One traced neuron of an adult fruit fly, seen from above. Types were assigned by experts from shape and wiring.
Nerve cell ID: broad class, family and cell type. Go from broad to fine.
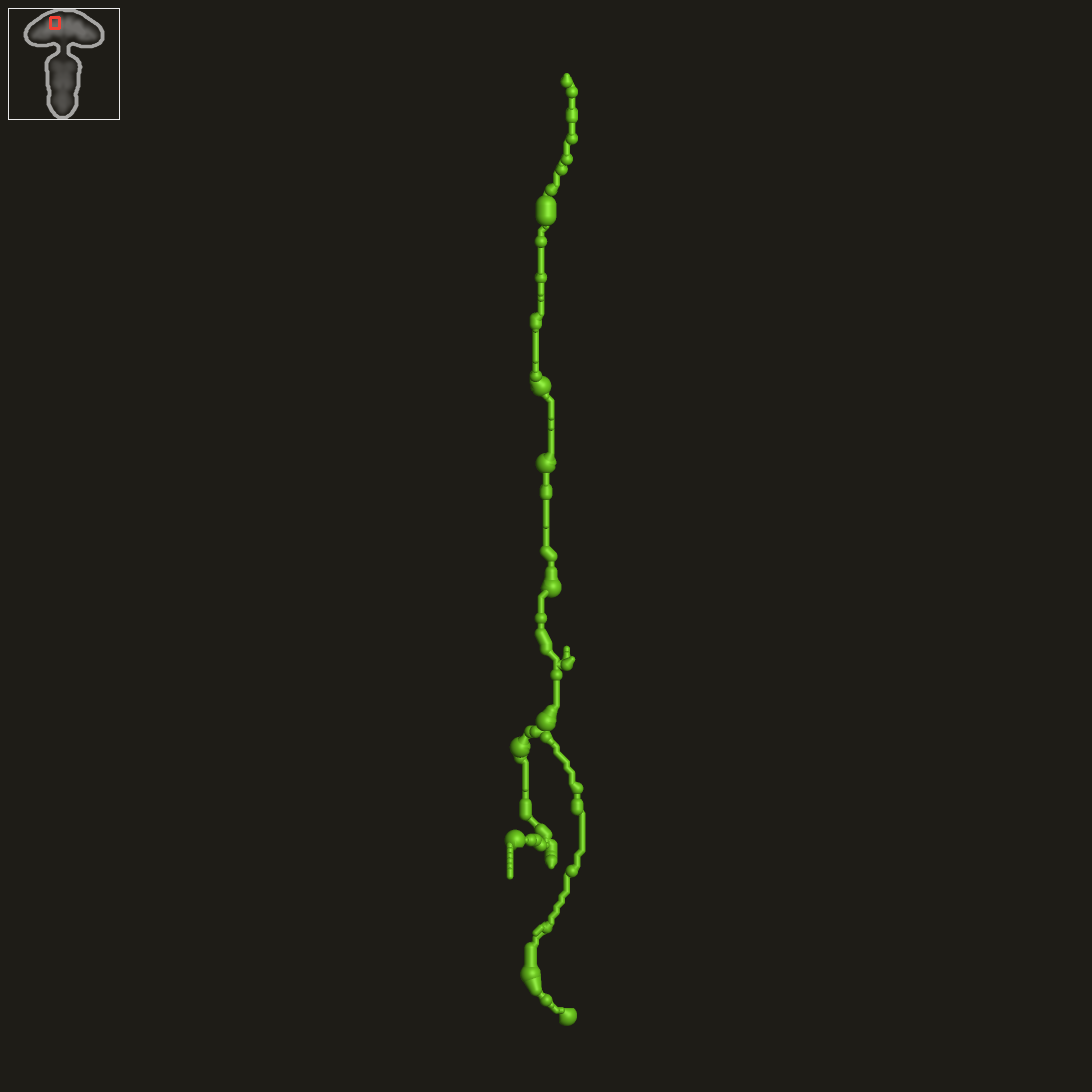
sensory neuron entering the brain; class mechanosensory; JO-B2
